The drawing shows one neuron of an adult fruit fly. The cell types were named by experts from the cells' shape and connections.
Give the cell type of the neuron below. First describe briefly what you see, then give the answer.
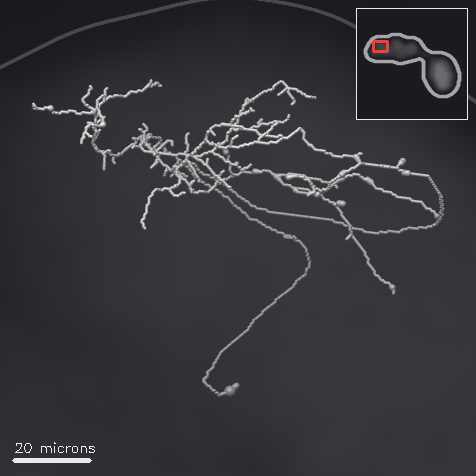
The cell body can be seen at the bottom of the picture. From left to right in the picture it spans about 110 microns. The picture shows dozens of branch ends. It is a nerve-cord intrinsic neuron. Its cell type is IN09A088.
